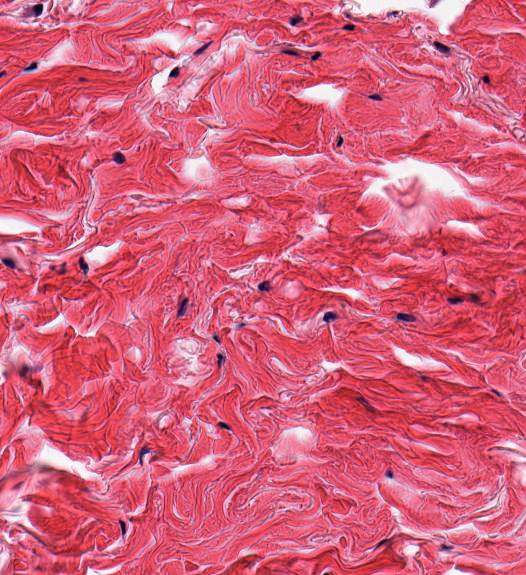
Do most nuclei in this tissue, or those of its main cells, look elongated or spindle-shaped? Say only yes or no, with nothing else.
Yes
